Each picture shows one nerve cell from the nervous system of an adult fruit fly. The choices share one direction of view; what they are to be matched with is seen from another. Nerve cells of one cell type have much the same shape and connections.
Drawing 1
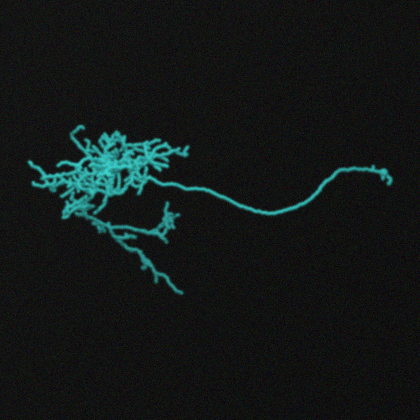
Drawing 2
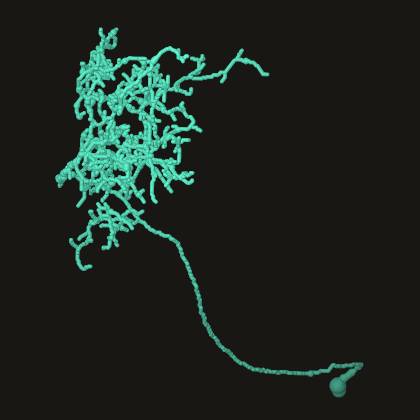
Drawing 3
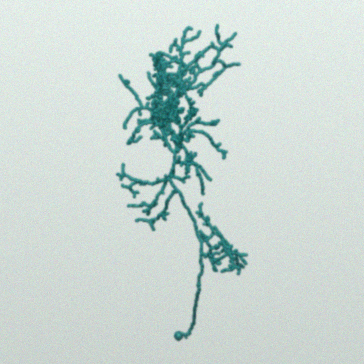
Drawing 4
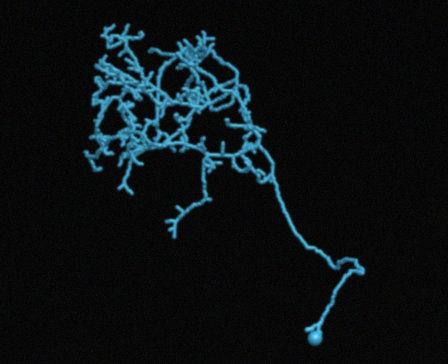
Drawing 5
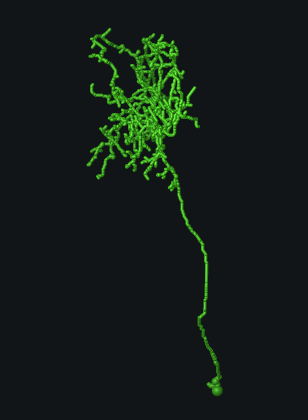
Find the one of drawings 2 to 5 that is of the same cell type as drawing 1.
5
